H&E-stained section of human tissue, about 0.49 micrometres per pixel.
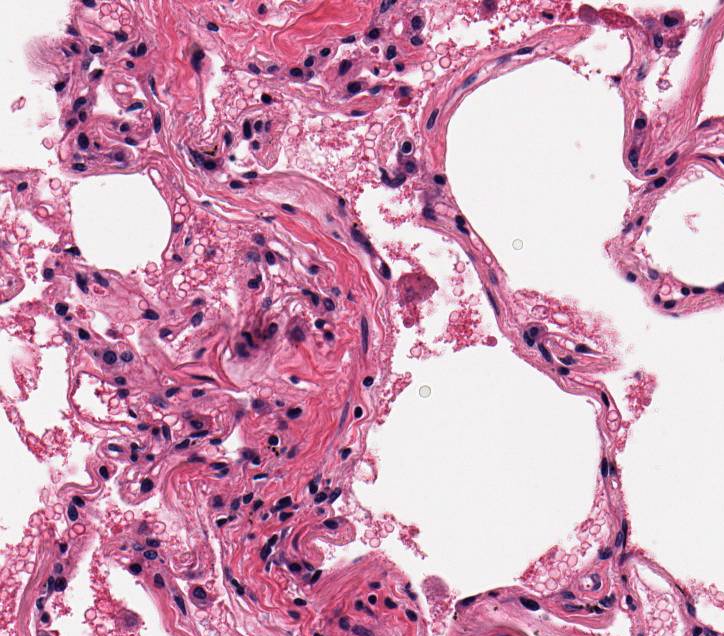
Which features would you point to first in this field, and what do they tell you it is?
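Answer: alveolus. The right half of the field is taken up by large, rounded, empty spaces parted by thin walls, and those walls carry flattened, elongated nuclei along their length.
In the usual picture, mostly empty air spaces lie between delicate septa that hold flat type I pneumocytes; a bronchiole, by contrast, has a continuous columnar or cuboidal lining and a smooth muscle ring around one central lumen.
Many small, round, pale pink red blood cells without nuclei lie loose in spaces on the left and upper middle; no glands or fat cells are present.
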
